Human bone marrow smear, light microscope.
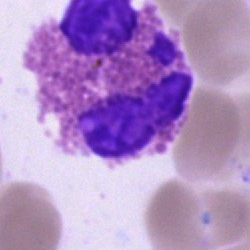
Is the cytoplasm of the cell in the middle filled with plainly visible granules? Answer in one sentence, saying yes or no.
Yes, there is a large number of visible granules in the cell's cytoplasm.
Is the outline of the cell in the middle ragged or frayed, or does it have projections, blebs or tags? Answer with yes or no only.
Yes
